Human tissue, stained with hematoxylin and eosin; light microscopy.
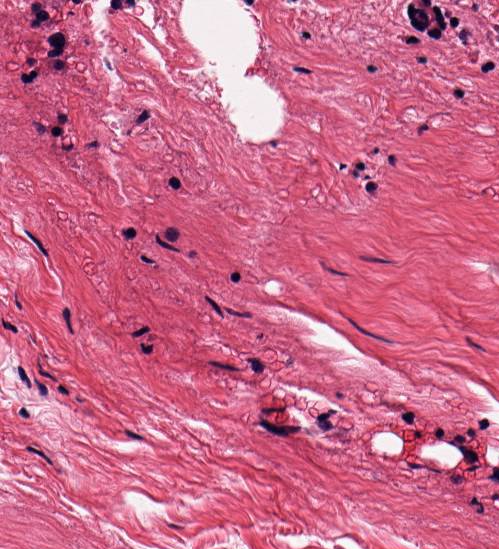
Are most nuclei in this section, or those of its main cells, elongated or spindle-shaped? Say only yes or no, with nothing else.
Yes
